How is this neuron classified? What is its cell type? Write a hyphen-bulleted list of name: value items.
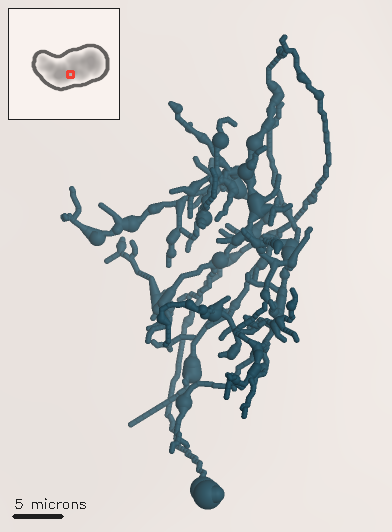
- cell type: Li22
